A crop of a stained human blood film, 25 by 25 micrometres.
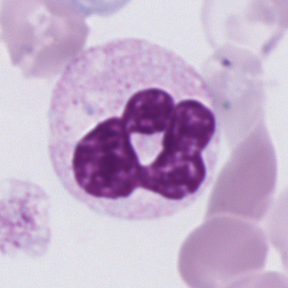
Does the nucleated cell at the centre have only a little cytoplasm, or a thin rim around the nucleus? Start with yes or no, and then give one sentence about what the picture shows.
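No. The cytoplasm is abundant and pale pink.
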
